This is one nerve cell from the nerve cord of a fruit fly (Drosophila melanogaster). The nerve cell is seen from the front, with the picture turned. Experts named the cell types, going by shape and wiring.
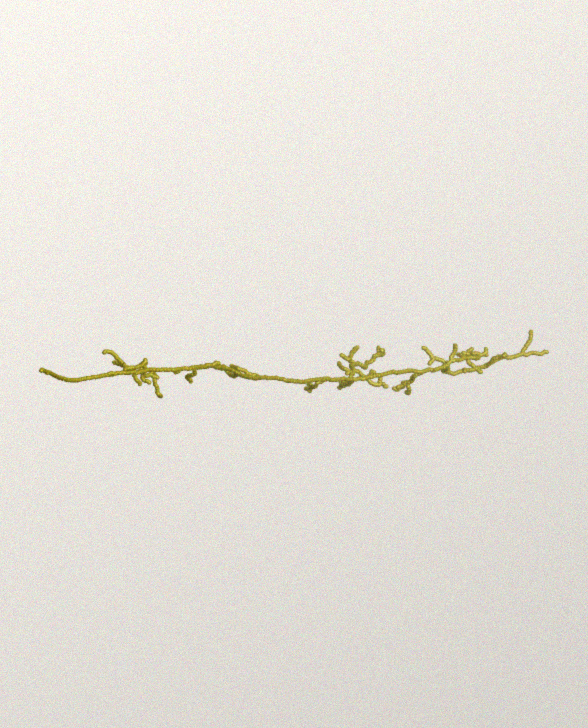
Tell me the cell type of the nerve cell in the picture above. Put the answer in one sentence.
The cell type is DNp46.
